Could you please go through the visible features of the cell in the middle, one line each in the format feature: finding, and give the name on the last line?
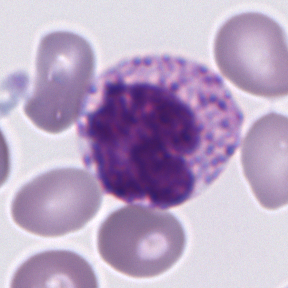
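Outline: round and smooth
Nuclear position: toward the left
Indentation: on the right side of the nucleus
Cytoplasm: pale pink-lilac
Name: basophil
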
